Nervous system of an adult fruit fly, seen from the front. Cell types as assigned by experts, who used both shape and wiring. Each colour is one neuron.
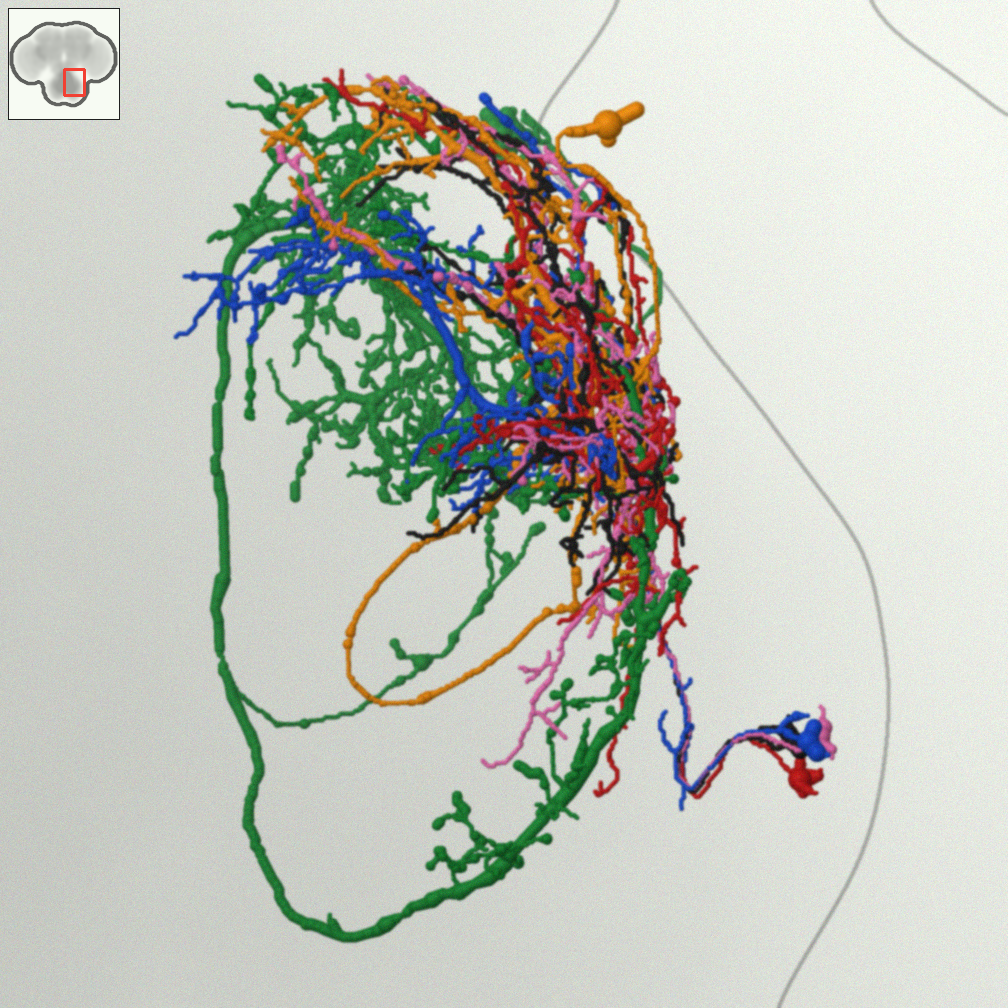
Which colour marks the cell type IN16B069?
black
